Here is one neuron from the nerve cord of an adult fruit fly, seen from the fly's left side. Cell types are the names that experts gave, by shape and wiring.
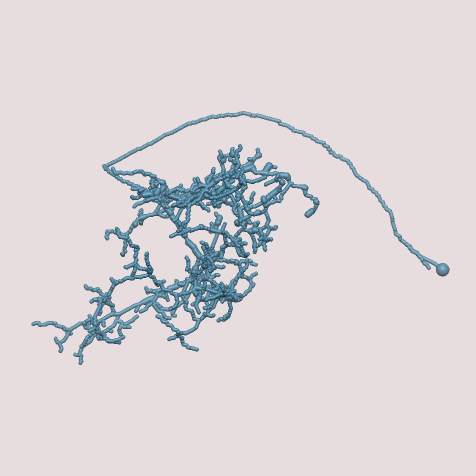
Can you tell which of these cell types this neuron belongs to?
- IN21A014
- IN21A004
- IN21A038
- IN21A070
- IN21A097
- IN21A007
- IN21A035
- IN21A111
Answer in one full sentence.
The cell type given to this neuron is IN21A038.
